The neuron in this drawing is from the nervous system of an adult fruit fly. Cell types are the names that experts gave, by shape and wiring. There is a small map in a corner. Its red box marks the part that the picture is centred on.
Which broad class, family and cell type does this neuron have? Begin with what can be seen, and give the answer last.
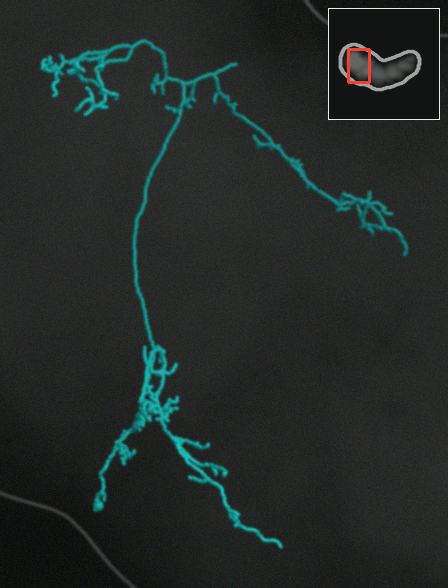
Its cell body lies at the lower left of the picture. Dozens of branch ends can be seen. Its broad class is central-brain intrinsic neuron. Its family is hemilineage FLAa3. Its cell type is FLA001m.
